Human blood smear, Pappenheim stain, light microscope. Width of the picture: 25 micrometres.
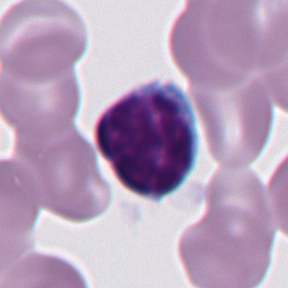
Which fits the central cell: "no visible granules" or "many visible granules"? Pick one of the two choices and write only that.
No visible granules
